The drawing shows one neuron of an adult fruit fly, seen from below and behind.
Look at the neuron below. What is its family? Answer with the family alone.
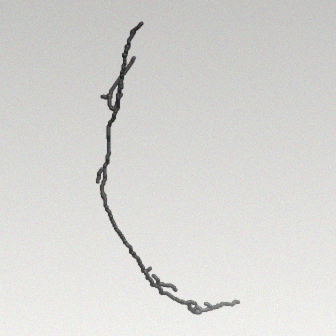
class mechanosensory tactile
